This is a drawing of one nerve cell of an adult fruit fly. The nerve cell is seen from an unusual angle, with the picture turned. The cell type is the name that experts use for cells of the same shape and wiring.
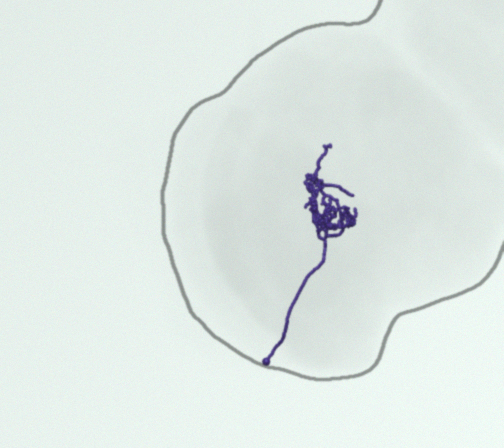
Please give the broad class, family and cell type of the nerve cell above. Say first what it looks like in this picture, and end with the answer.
The cell body is at the bottom of the picture. As drawn here it is taller than it is wide. This is a central-brain intrinsic neuron. Its family is hemilineage LHl4_posterior. It is of cell type PLP100.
